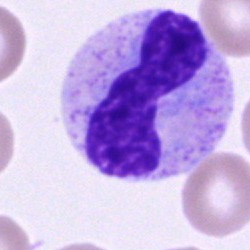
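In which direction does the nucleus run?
Diagonally, from upper right to lower left.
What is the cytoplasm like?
Abundant and pale, with no vacuoles seen.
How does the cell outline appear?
Round and smooth.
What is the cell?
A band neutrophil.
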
